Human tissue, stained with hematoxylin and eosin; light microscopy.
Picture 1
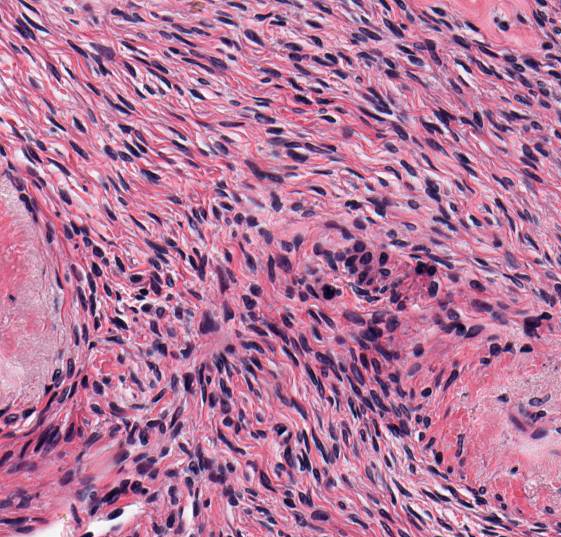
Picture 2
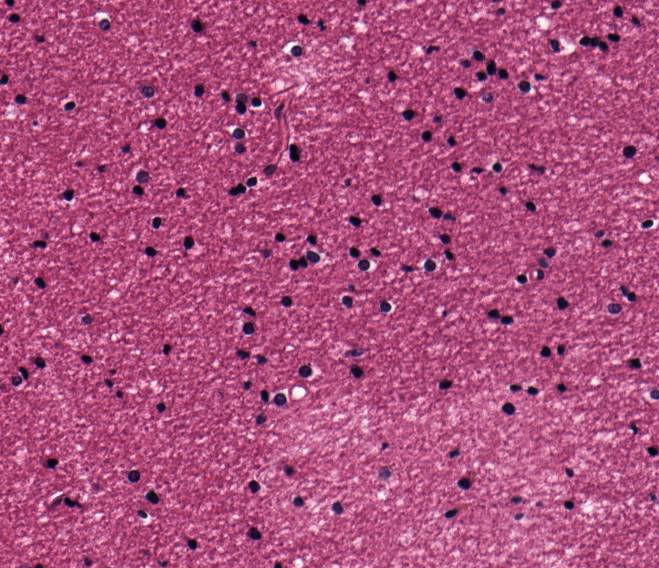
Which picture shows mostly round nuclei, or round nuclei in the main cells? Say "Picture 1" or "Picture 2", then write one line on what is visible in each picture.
Picture 2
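In picture 1: Most nuclei are elongated, spindle-shaped and dark-staining.
In picture 2: Most nuclei are small, round and deeply dark-staining, with little visible cytoplasm.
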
